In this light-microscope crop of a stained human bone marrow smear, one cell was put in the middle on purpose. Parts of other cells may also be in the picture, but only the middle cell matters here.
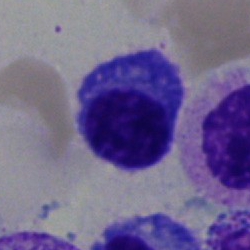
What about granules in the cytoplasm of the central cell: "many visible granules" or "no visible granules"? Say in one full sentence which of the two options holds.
The cytoplasm of the cell lacks visible granules entirely.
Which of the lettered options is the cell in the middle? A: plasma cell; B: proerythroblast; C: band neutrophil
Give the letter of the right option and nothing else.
A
